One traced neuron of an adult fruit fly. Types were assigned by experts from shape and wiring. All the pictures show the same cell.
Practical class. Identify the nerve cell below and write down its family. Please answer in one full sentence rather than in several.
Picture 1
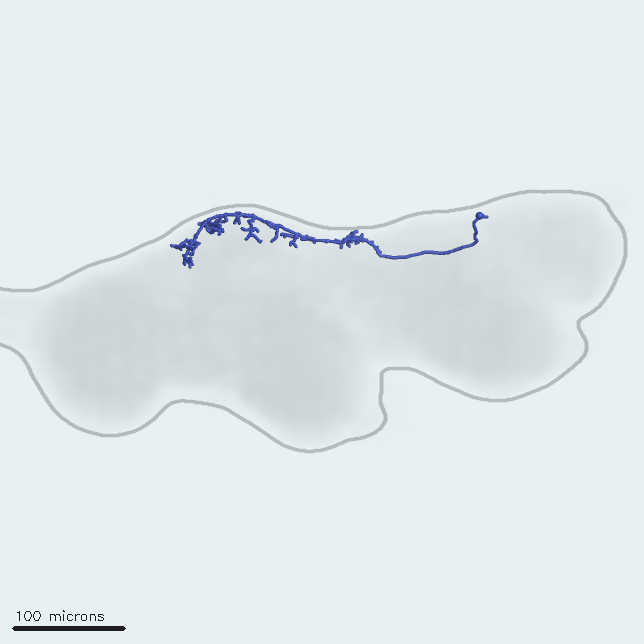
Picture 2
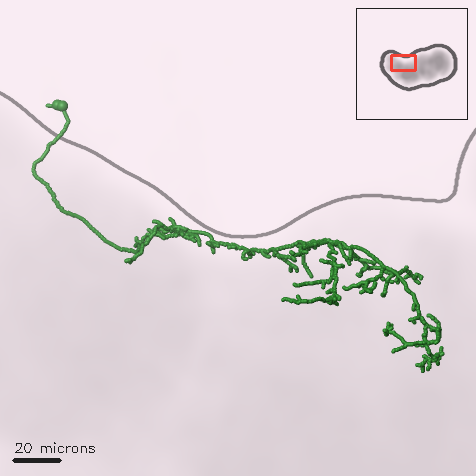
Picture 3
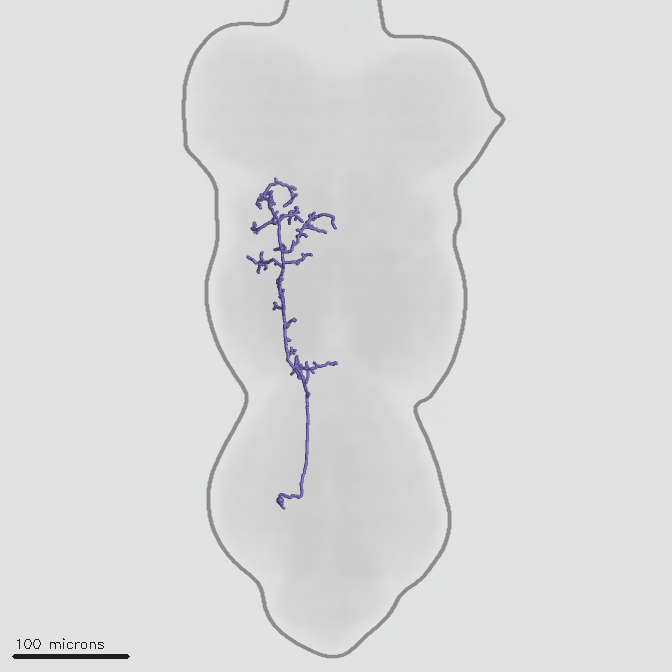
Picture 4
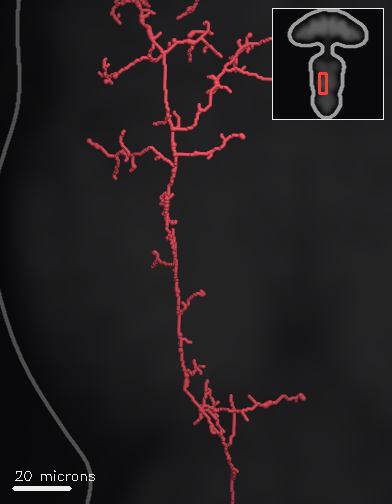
The family grouping of the nerve cell is hemilineage 03B.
